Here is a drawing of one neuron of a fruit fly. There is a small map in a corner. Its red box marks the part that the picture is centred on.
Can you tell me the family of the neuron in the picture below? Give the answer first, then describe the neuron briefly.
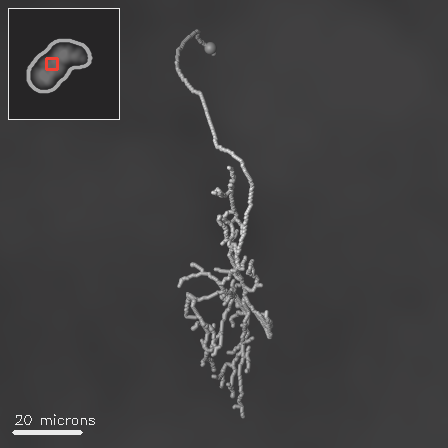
Its family is hemilineage LALa1_anterior. This is a central-brain intrinsic neuron. The cell body can be seen at the top of the picture. From top to bottom in the picture it spans about 120 microns.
